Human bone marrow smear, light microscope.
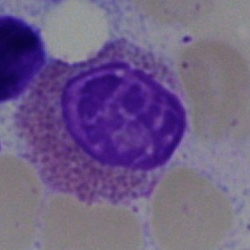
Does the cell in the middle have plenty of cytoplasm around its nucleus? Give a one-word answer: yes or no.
Yes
